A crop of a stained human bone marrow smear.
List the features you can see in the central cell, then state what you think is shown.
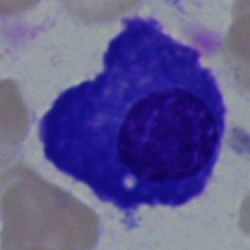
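The nucleus lies off-centre, displaced toward the right side of the cell. The cytoplasm is abundant, covering more of the cell than the nucleus does, and is stained deep blue. A single small clear vacuole sits at the lower left edge of the nucleus. This is a plasma cell.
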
